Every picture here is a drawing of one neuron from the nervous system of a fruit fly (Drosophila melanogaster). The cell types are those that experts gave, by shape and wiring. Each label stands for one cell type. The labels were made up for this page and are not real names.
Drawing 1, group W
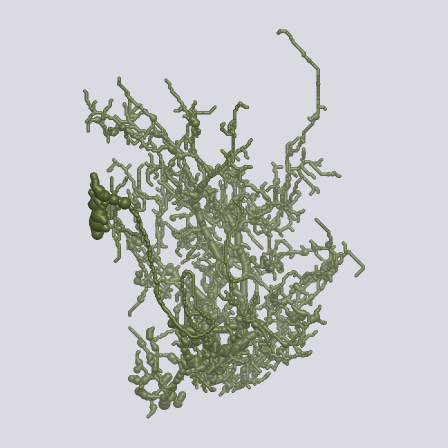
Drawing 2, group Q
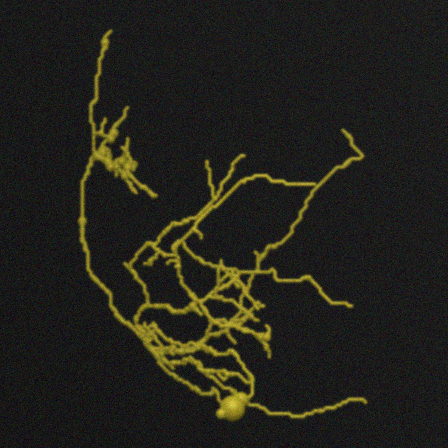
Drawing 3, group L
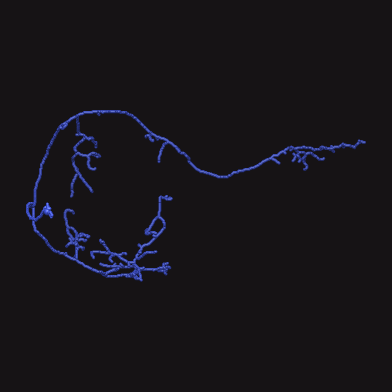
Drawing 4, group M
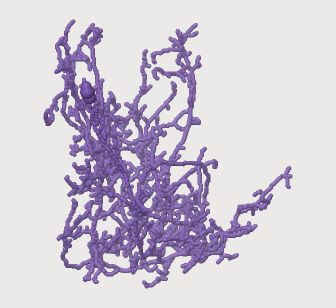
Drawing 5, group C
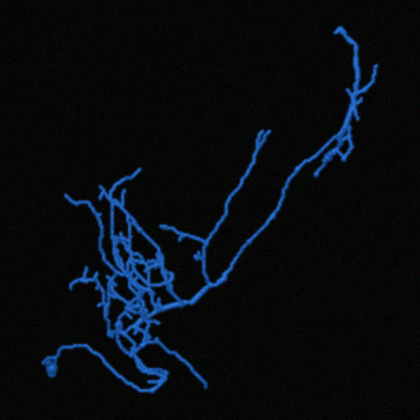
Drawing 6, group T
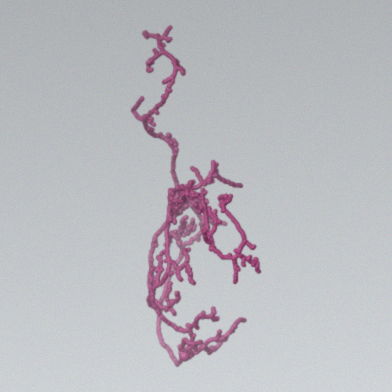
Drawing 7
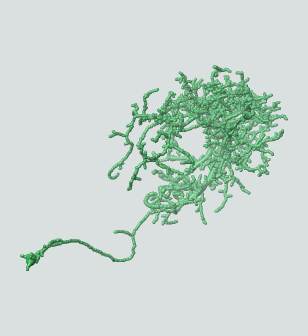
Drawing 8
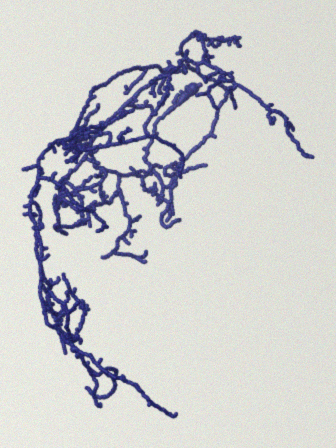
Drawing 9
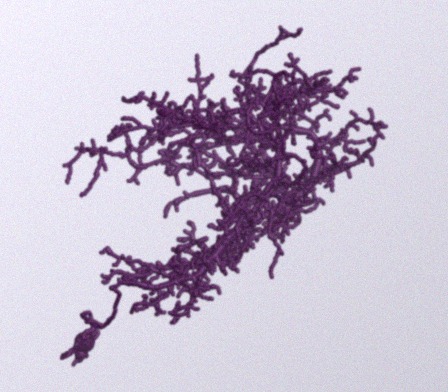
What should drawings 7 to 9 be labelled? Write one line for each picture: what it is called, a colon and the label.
7: group W
8: group T
9: group W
